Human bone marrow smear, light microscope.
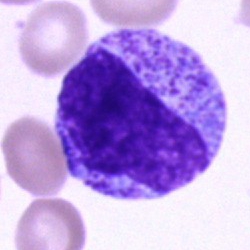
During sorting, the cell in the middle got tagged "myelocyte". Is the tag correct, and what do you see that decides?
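The nucleus lies off-centre, occupying the lower left of the cell, and its chromatin stains deep purple throughout. The cytoplasm is most plentiful in the upper right and holds many purple granules, with pale lilac-blue cytoplasm between them. No vacuoles are visible.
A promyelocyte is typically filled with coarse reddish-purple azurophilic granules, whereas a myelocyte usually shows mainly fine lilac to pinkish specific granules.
The many purple granules accord with promyelocyte and argue against myelocyte.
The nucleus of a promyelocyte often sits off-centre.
The off-centre nucleus is likewise in keeping with promyelocyte. The cell is a promyelocyte, not a myelocyte.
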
